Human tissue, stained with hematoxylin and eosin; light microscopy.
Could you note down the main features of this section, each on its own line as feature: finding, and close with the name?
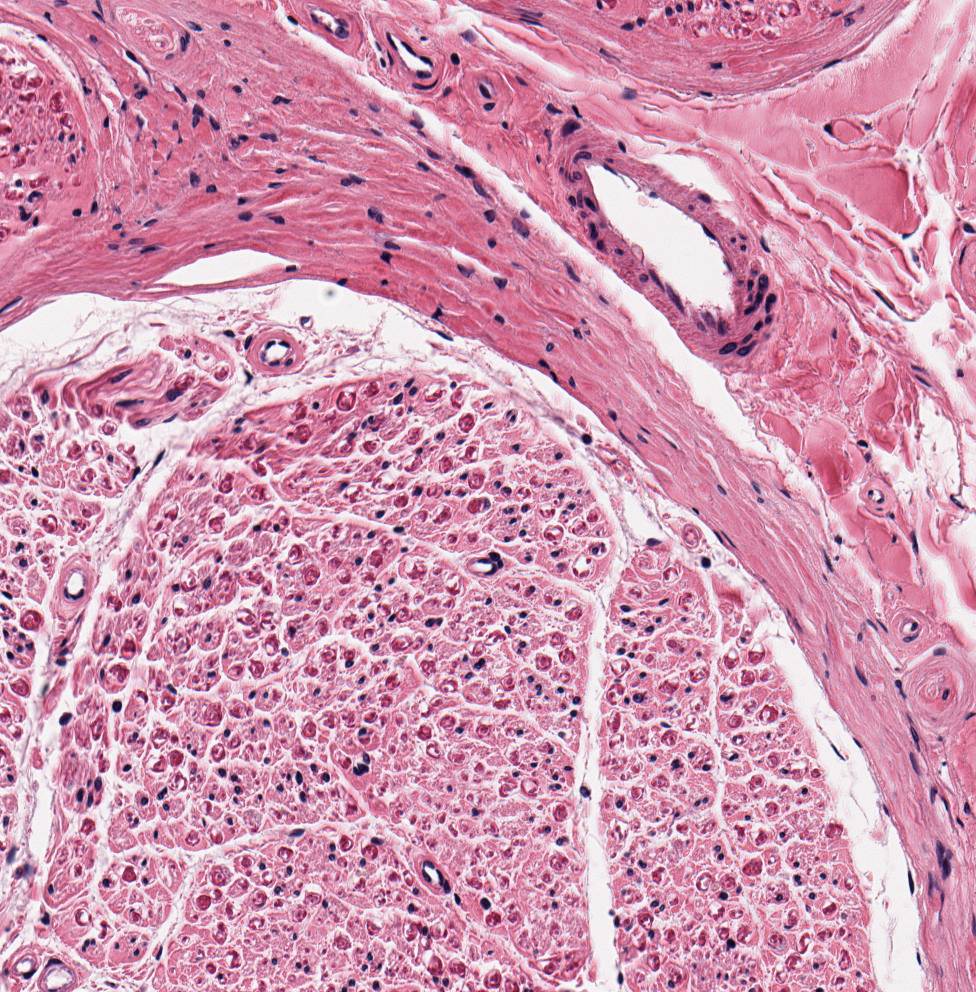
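Septa: thin, pale, dividing the bundle into smaller compartments
Fibres: small round profiles, central pink dot, paler ring
Nuclei: small, dark, sparse between fibre profiles
Vessels: few, small, round, tiny lumens, one near left edge
Name: tibial nerve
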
